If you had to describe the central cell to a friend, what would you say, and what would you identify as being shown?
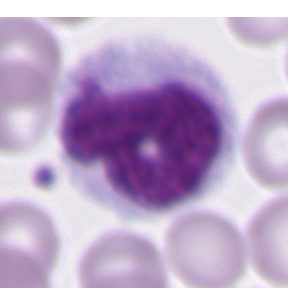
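Near the centre of the nucleus lies a small pale clear spot. Chromatin stains a dense, dark purple. Cytoplasm is pale greyish-blue, its rim wider above the nucleus than below. The cell is a monocyte.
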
